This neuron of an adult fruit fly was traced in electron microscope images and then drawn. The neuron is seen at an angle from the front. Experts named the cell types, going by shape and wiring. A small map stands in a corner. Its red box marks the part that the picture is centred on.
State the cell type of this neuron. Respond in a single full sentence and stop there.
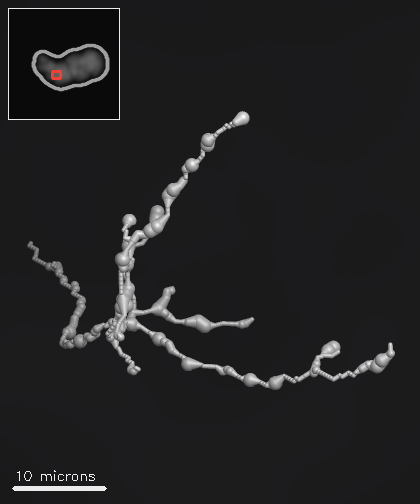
Included in the cell type SNta21 is this neuron.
